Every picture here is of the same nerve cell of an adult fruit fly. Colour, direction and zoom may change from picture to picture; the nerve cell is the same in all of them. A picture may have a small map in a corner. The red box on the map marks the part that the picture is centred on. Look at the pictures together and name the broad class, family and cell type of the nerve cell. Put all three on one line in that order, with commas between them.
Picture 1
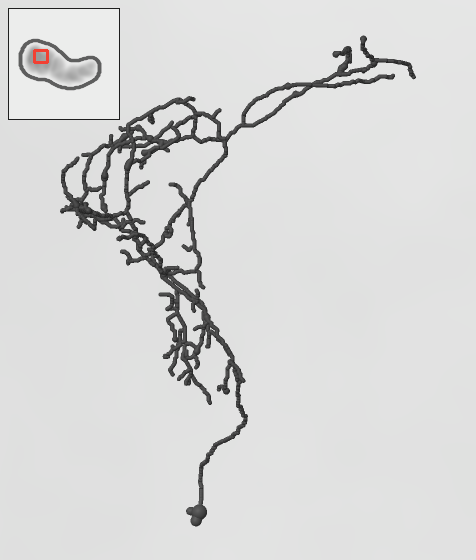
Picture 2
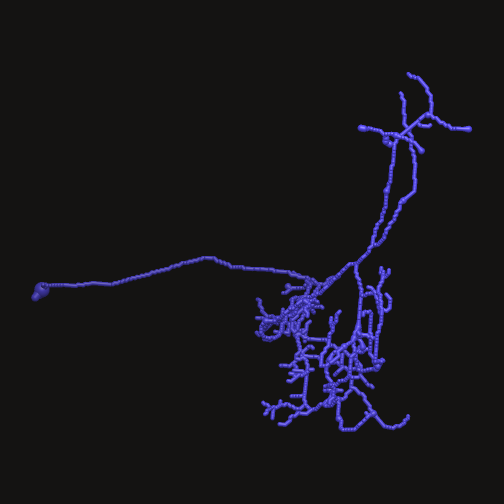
central-brain intrinsic neuron, hemilineage EBa1, CRE055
